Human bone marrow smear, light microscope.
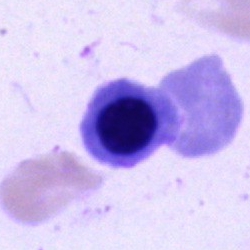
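Erythroblast: the cell in the middle, from a stained human bone marrow smear. Its nucleus stains very dark purple and appears dense, with little internal detail and no visible nucleoli. A moderate rim of cytoplasm, wider on the right side of the nucleus, shows no granules.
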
